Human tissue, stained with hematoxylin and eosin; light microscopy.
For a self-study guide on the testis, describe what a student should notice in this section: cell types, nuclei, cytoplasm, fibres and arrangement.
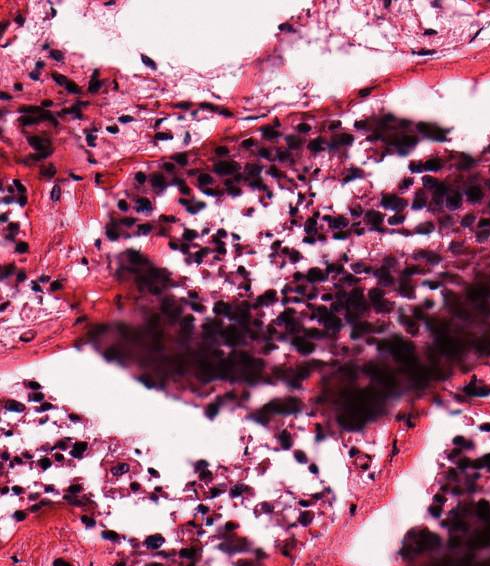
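Toward the centre and right, clusters of densely packed cells with dark nuclei lie among pink fibrous strands. These cells are small and round, with dark round nuclei and scant cytoplasm. In the lower left, cells are loosely scattered with clear gaps between them, not a solid sheet. No glands or epithelium-lined structures appear in the field.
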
